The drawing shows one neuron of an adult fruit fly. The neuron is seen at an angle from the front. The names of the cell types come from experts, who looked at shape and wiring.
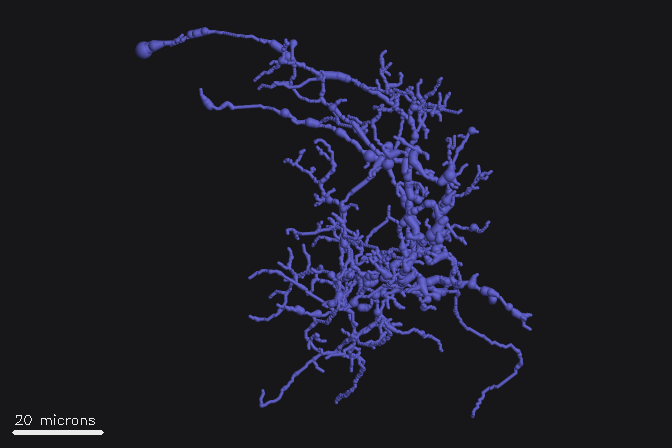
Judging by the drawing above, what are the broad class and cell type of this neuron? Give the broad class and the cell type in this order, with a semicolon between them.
central-brain intrinsic neuron; SLP382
